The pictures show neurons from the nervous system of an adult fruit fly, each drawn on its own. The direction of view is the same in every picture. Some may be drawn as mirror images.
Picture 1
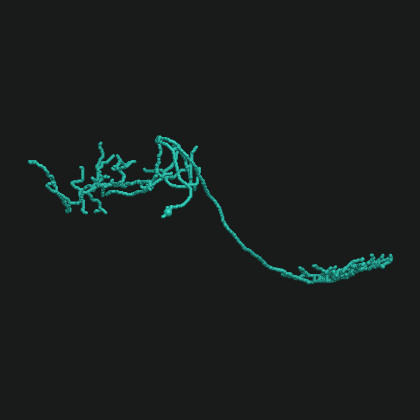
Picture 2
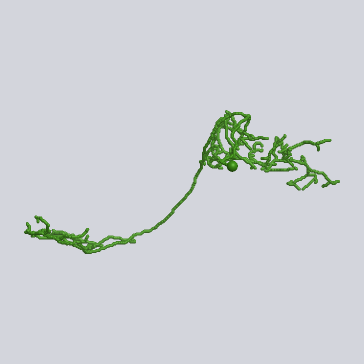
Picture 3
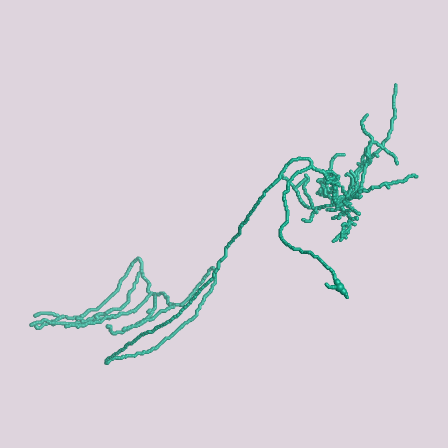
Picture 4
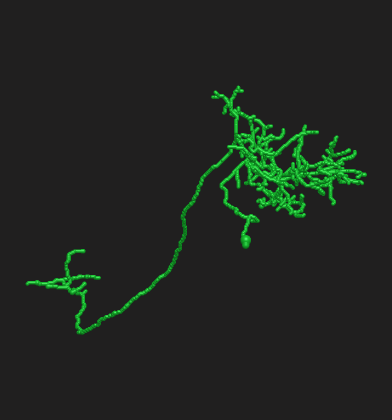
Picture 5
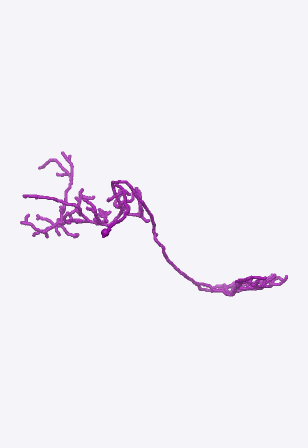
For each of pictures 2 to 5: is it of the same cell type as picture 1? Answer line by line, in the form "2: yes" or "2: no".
2: yes
3: no
4: no
5: yes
